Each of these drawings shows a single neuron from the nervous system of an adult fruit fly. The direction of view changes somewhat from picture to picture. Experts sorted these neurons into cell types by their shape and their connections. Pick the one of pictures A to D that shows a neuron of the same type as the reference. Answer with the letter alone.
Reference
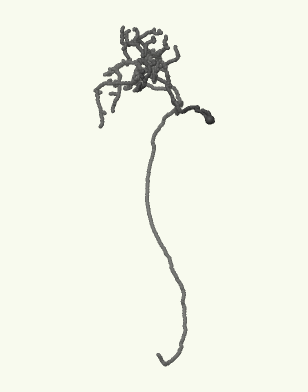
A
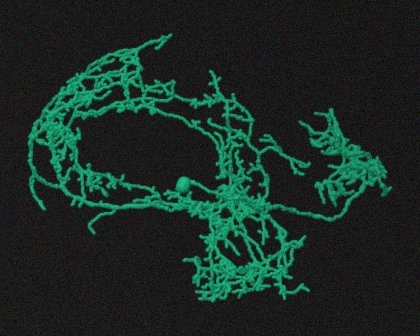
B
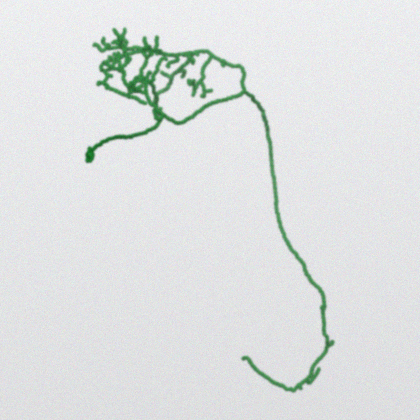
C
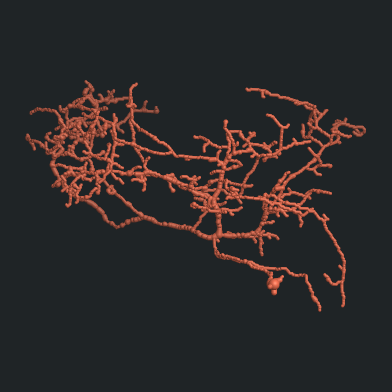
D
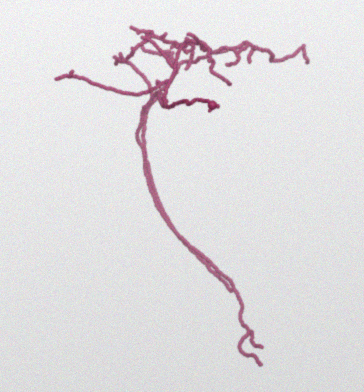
B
